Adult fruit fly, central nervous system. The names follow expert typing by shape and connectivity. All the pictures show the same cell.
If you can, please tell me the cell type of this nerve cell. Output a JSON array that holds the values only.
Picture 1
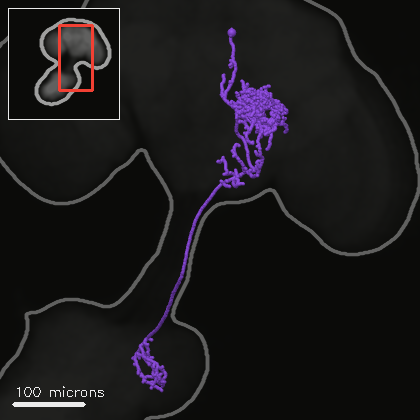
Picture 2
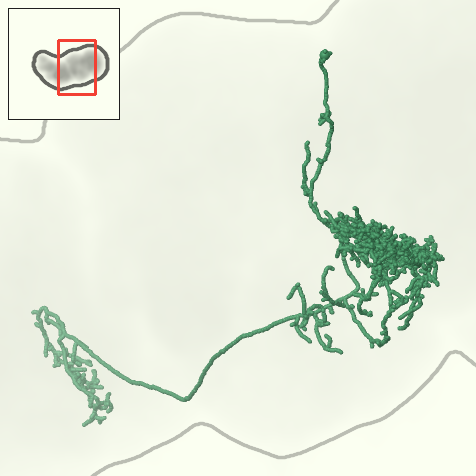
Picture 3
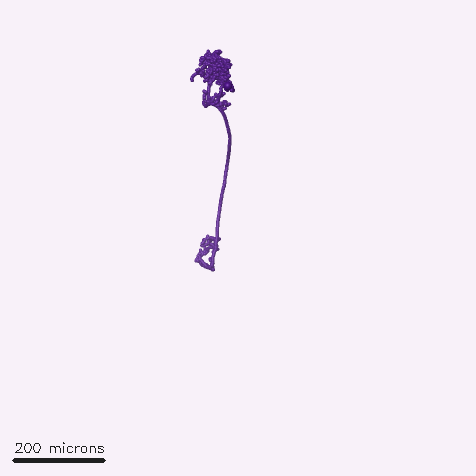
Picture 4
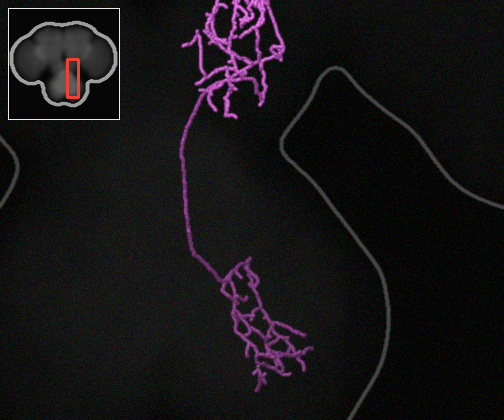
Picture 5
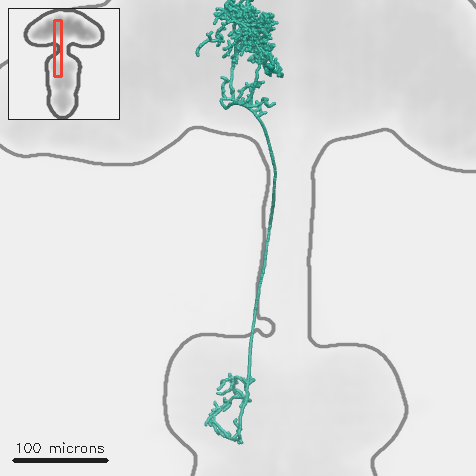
["DNp56"]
